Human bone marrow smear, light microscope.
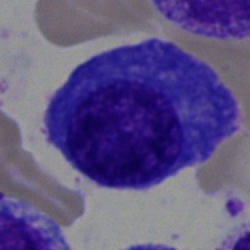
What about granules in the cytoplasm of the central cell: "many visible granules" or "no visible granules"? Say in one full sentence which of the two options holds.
There is no granule to be seen in the cytoplasm of this cell.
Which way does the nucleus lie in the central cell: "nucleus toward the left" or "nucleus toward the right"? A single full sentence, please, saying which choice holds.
It is to the right of the nucleus that most cytoplasm is found.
